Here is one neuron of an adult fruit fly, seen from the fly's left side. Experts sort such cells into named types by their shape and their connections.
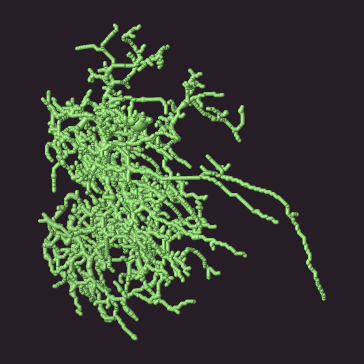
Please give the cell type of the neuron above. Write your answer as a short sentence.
The cell type is GNG033.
